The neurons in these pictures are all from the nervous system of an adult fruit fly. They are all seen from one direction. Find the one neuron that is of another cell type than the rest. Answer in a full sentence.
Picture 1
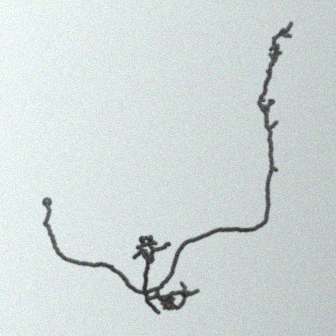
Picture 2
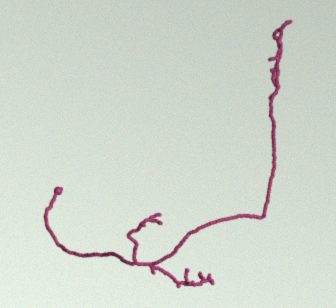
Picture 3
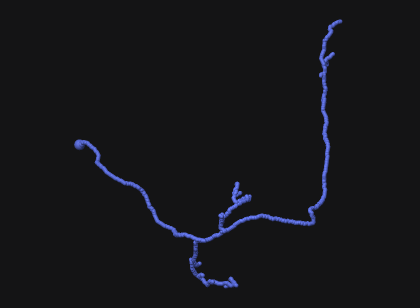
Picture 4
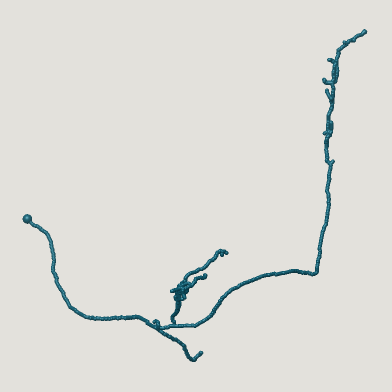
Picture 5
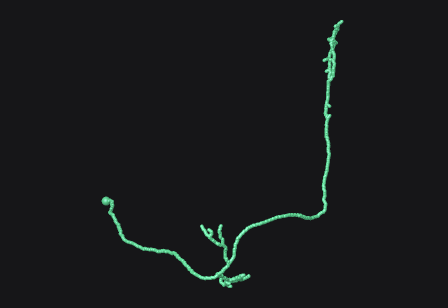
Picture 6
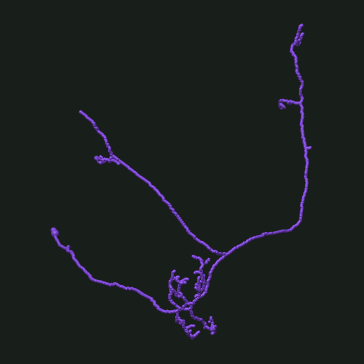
Picture 6 shows a neuron of another cell type.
